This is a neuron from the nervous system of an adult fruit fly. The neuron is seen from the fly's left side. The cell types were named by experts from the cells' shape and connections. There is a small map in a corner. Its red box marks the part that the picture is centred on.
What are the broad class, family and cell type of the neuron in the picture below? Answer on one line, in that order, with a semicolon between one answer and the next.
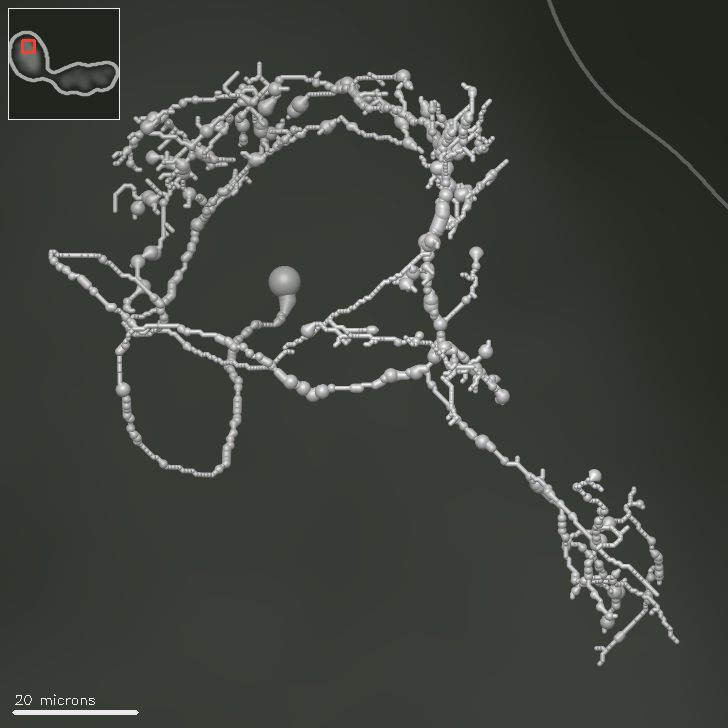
central-brain intrinsic neuron; hemilineage SLPal1; SLP006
